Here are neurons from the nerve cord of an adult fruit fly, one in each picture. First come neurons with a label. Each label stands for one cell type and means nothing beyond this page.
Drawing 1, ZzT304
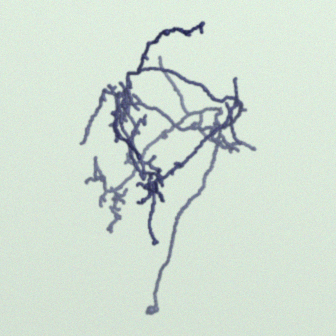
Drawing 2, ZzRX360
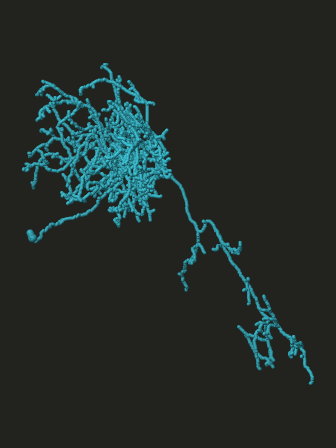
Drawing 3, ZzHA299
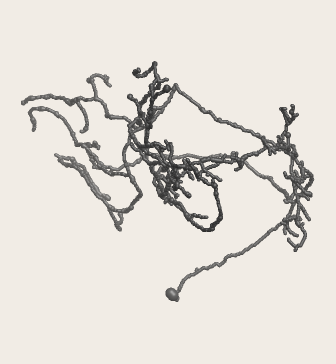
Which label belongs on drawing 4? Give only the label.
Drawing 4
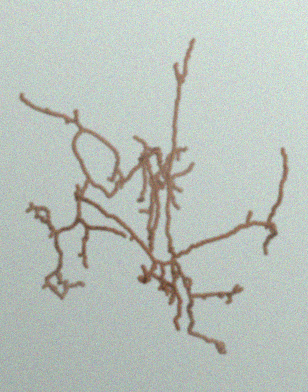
ZzT304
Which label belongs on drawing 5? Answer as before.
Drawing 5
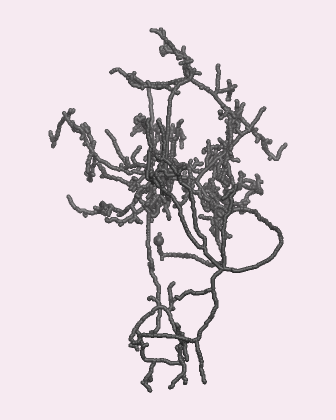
ZzRX360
